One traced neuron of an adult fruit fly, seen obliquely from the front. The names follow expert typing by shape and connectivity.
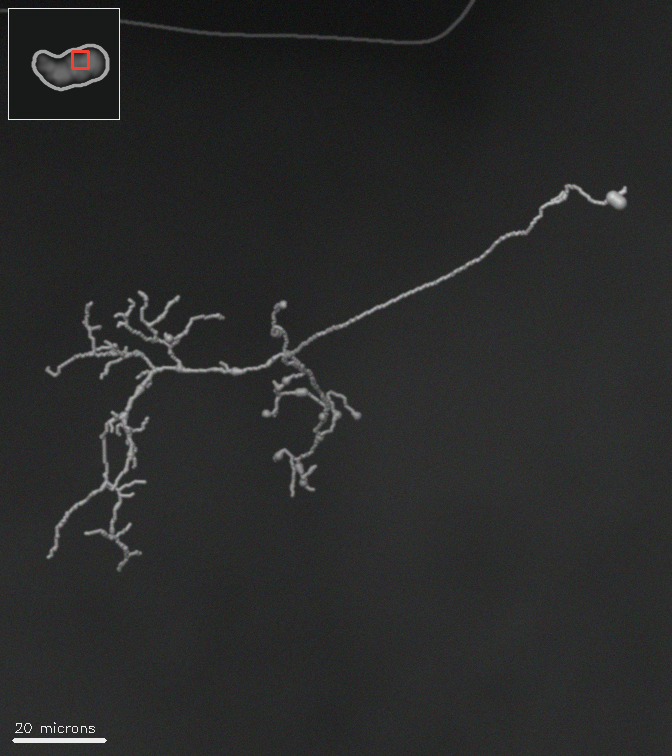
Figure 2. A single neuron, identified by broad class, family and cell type: central-brain intrinsic neuron; hemilineage SMPad2; CB1975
